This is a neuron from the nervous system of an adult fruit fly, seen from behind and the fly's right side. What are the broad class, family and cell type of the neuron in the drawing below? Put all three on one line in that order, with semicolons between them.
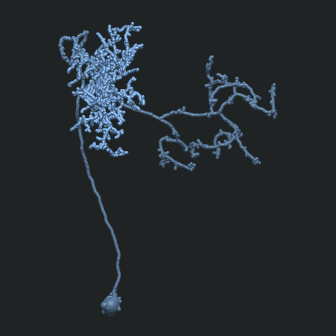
visual projection neuron; hemilineage VPNv1; LC17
